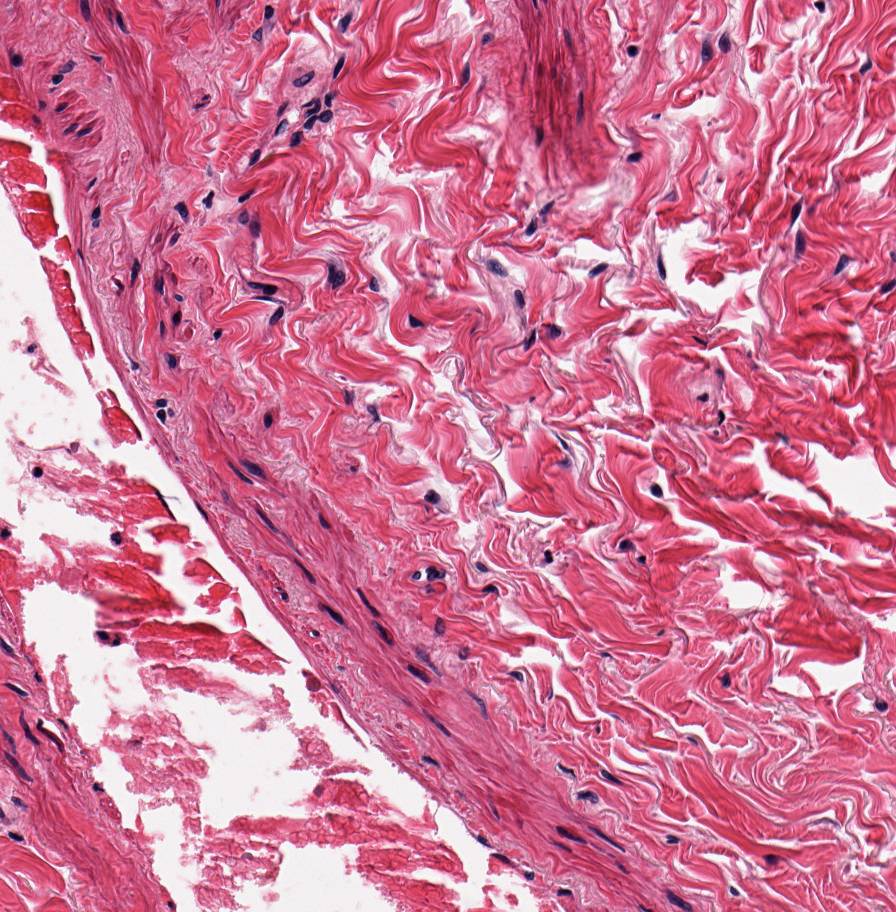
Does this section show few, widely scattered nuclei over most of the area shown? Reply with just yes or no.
Yes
